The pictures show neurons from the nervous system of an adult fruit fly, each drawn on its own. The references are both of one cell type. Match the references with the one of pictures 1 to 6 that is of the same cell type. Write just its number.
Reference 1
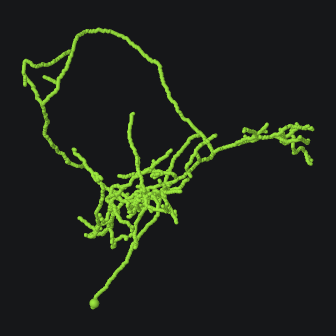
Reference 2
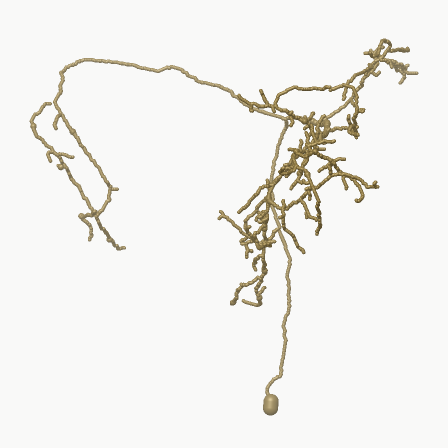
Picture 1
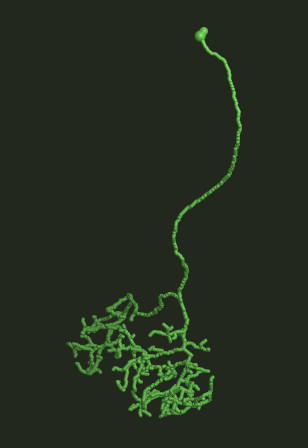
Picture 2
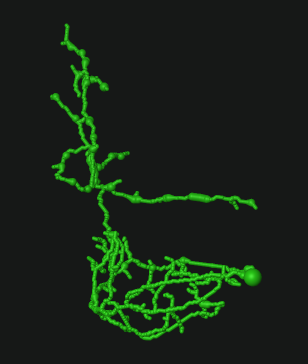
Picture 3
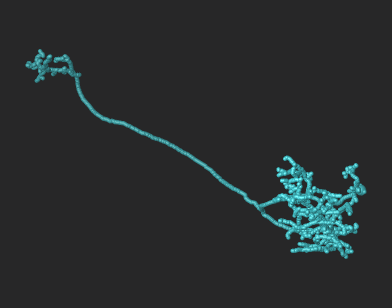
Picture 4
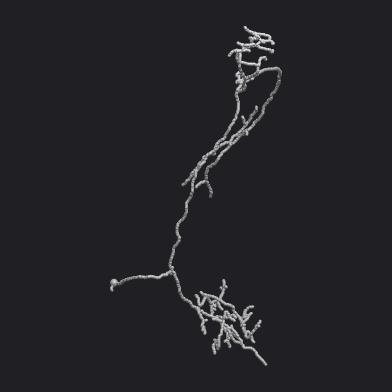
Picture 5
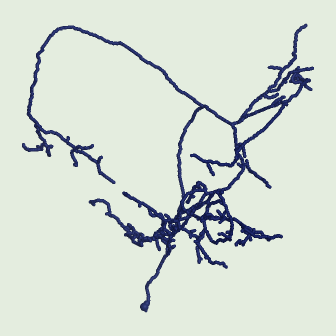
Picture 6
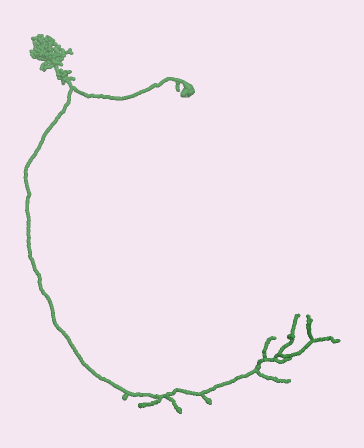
5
